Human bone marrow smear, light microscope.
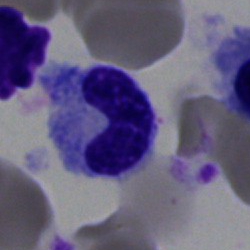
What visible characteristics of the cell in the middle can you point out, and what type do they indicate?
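Kidney-shaped nucleus, deeply notched, notch opening leftward. Dense dark purple chromatin. Fine purplish granules in the cytoplasm. Band neutrophil.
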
